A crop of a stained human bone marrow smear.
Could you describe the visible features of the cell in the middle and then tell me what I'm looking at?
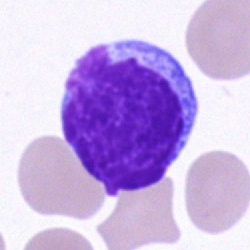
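Hmm, the nucleus fills almost all of the cell. There's a thin crescent of blue cytoplasm at the upper right, and I see no distinct granules in it. A small knob bulges from the bottom edge. This is a lymphocyte.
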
